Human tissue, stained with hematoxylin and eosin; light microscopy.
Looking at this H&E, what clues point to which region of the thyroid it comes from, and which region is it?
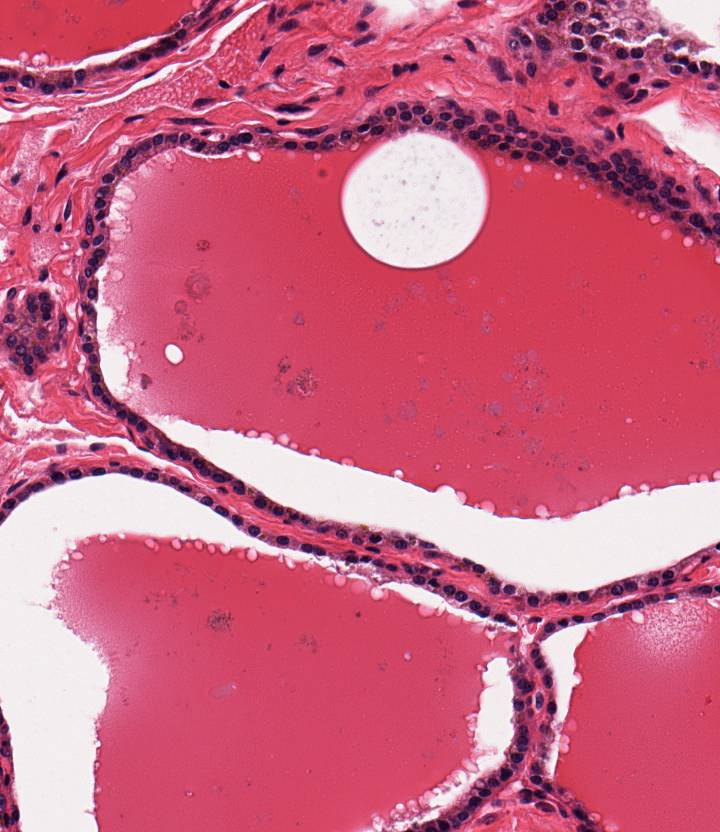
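What you see here is thyroid follicle: a few large closed units, separated by thin partitions, take up the field. Look at each one. It is filled with homogeneous bright pink material and lined by a single layer of flattened to low cuboidal cells with small, dark, round to oval nuclei.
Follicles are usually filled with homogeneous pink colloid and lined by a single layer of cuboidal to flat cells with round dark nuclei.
Notice also that the units are hollow and filled with material, not solid.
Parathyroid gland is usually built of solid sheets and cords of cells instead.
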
